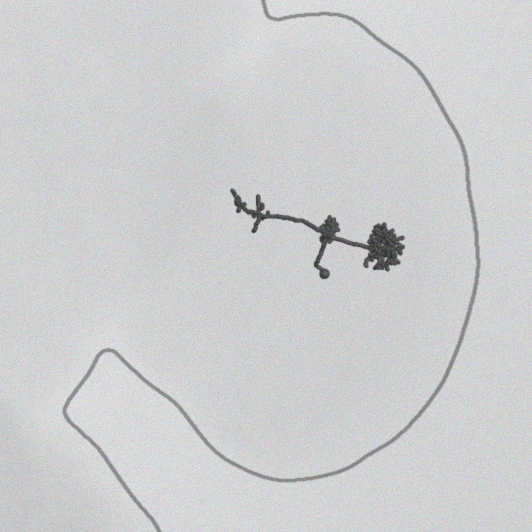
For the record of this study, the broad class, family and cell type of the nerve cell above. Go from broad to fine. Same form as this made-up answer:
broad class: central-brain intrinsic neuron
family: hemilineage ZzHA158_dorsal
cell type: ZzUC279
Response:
broad class: optic-lobe intrinsic neuron
family: Y
cell type: Y3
